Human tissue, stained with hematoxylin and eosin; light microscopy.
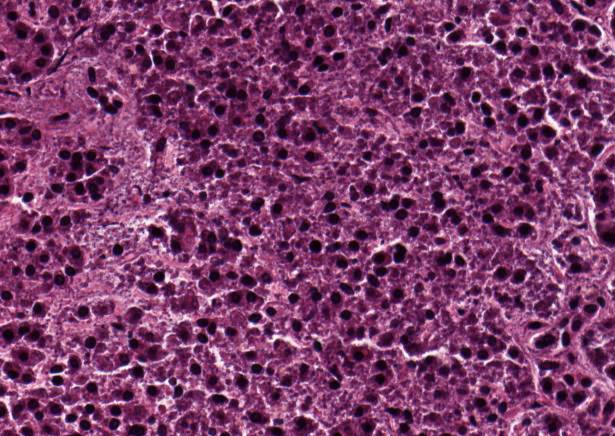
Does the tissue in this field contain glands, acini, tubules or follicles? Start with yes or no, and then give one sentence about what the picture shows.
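No. The cells lie in solid, diffuse sheets across nearly the whole field, with no glands or lumens formed.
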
